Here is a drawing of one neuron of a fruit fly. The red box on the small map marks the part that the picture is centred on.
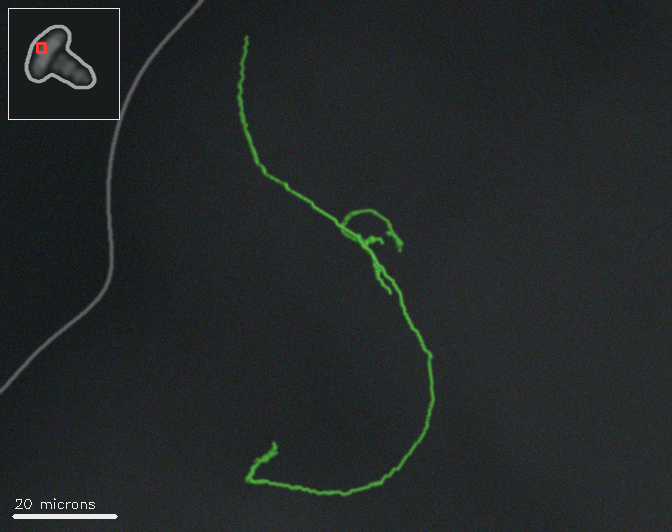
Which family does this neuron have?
class olfactory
